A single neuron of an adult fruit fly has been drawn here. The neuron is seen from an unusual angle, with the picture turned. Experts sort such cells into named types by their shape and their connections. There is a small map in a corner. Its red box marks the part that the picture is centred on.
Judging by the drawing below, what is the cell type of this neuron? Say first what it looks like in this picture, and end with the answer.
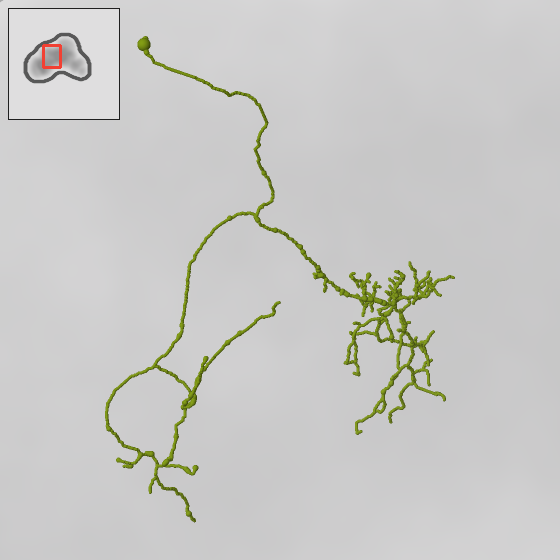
Its cell body lies at the upper left of the picture. The picture shows dozens of branch ends. It is a central-brain intrinsic neuron. Its cell type is PS346.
